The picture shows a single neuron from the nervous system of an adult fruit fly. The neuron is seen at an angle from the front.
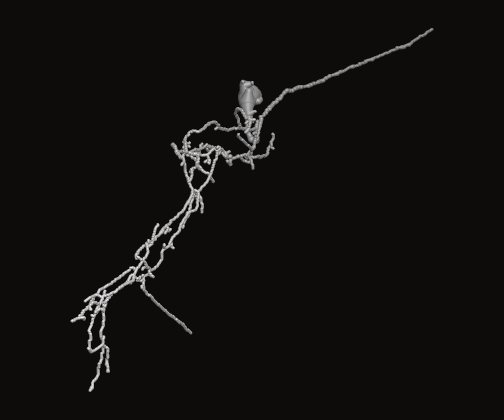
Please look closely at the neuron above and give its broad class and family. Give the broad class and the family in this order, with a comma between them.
motor neuron of the nerve cord, MNad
